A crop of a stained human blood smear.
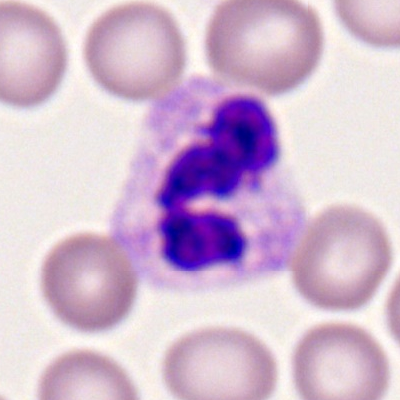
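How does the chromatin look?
Dark purple and coarsely clumped.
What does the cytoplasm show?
It is abundant and pale pinkish-lilac, with fine, faint lilac granules.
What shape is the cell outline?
Irregular and roughly triangular.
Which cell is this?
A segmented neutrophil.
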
